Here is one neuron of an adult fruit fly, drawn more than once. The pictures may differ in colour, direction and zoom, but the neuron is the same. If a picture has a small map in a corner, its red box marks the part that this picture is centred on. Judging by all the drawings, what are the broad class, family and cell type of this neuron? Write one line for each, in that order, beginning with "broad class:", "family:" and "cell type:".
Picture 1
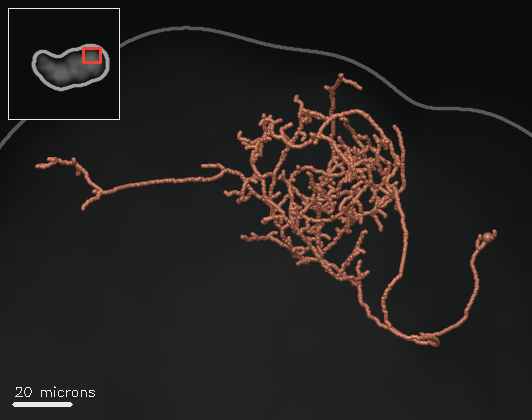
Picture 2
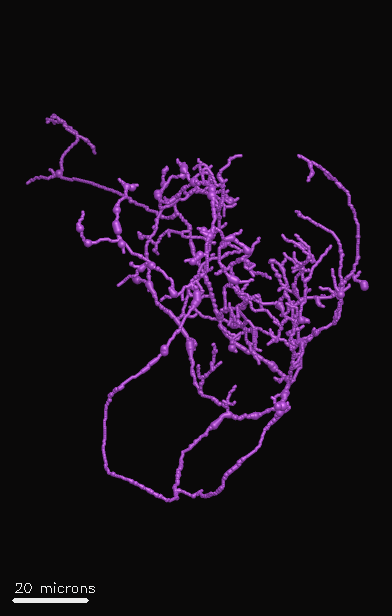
broad class: central-brain intrinsic neuron
family: hemilineage SLPav1_medial
cell type: LHAV3e4_b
